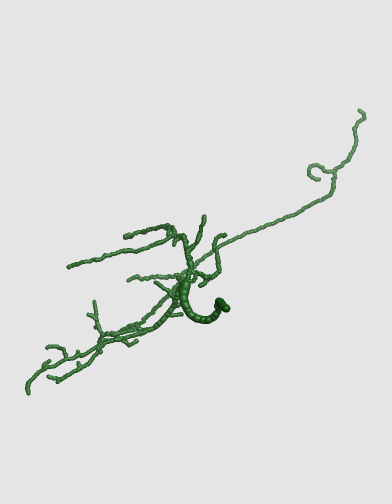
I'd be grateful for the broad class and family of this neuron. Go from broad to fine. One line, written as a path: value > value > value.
sensory neuron entering the nerve cord > class mechanosensory proprioceptive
